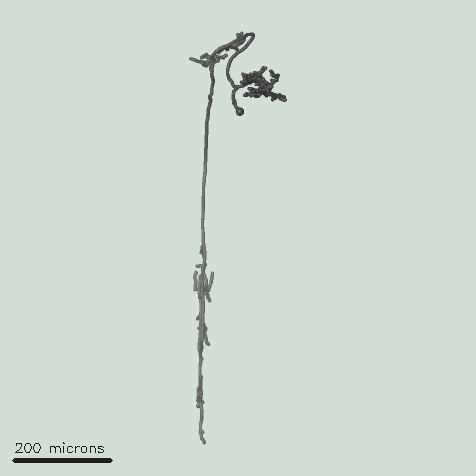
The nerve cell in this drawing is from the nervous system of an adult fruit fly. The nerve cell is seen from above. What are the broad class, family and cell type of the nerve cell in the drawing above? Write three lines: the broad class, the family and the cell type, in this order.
descending neuron
DNp
DNp44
